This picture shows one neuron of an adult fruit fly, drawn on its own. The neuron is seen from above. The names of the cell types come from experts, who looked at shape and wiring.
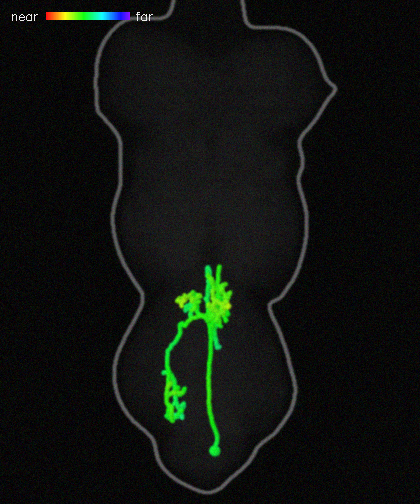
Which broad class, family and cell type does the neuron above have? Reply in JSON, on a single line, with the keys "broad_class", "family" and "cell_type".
{"broad_class": "nerve-cord intrinsic neuron", "family": "hemilineage 12B", "cell_type": "IN12B068_b"}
